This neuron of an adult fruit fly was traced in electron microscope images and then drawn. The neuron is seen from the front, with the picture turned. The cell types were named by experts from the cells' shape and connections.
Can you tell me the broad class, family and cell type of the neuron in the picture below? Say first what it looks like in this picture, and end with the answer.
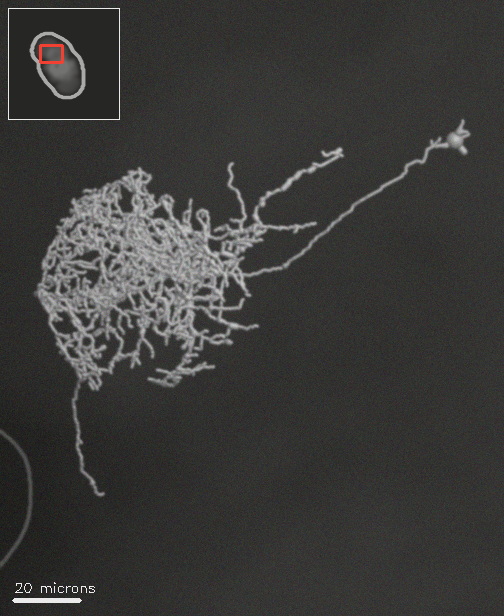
The cell body can be seen at the upper right of the picture. By the scale bar it is about 130 microns wide in this view. The picture shows dozens of branch ends. Its broad class is central-brain intrinsic neuron. The family is hemilineage VLPp1. It is of cell type AVLP546.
